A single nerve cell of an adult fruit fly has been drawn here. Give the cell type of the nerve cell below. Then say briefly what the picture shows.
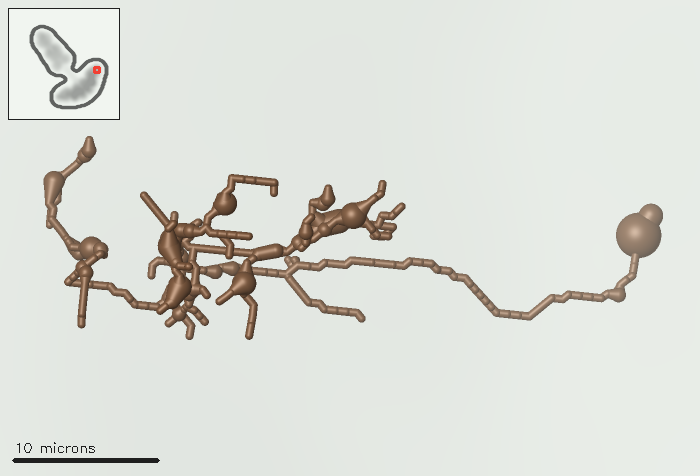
Its cell type is Dm2. Its broad class is optic-lobe intrinsic neuron. It is in the brain and does not reach the nerve cord. The cell body can be seen on the right of the picture. By the scale bar it is about 40 microns wide in this view.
